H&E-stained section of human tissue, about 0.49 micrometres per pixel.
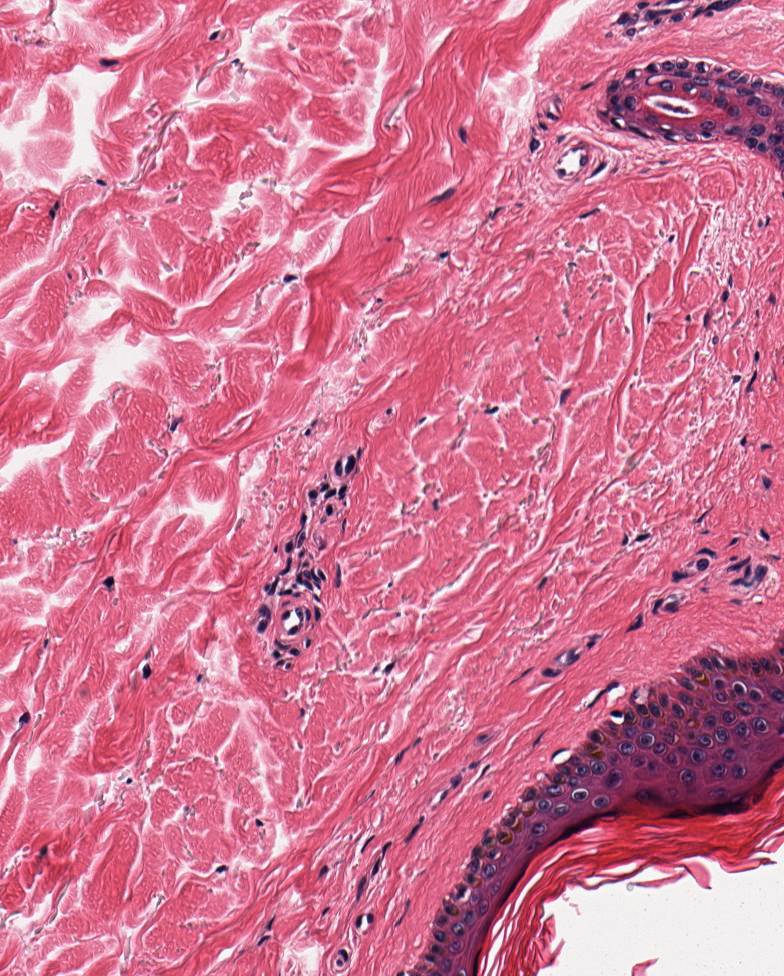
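Skin of the lower leg, haematoxylin and eosin. Epidermis, a stratified squamous epithelium with a bright red keratin layer facing the empty space, runs along the lower right; dermal connective tissue fills the remainder. At top right lies a small tube of cuboidal cells with a narrow lumen. Spindle-shaped fibroblast nuclei are sparsely scattered between collagen bundles.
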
